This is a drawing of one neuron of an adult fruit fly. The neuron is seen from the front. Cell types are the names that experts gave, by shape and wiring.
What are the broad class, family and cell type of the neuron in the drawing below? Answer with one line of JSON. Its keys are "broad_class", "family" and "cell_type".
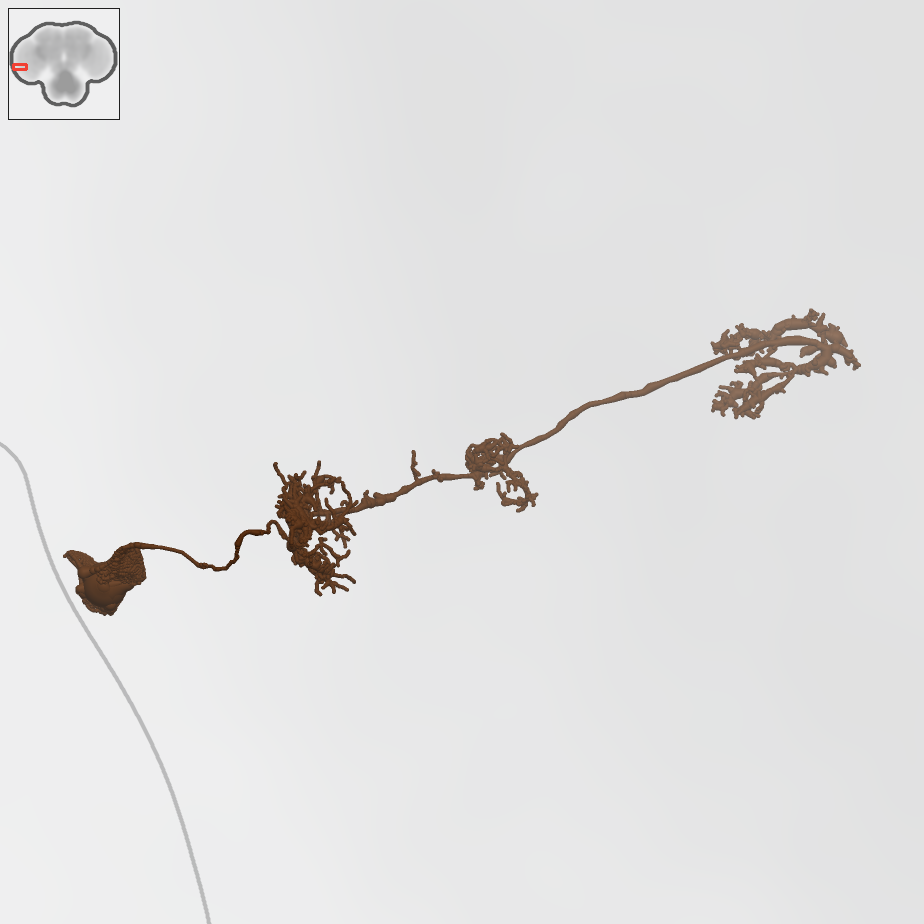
{"broad_class": "optic-lobe intrinsic neuron", "family": "Mi", "cell_type": "Mi1"}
